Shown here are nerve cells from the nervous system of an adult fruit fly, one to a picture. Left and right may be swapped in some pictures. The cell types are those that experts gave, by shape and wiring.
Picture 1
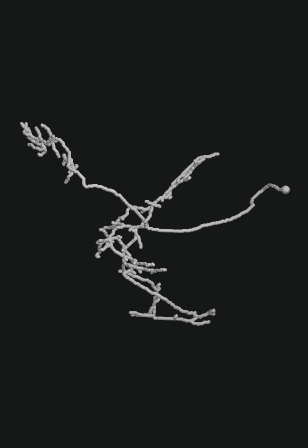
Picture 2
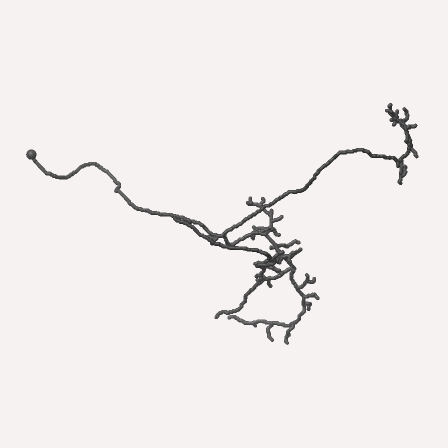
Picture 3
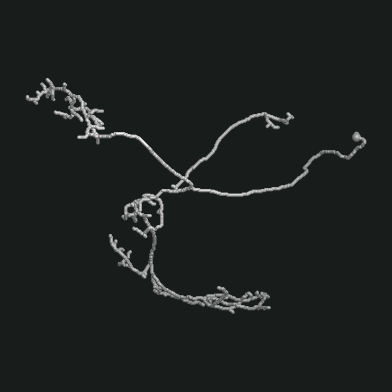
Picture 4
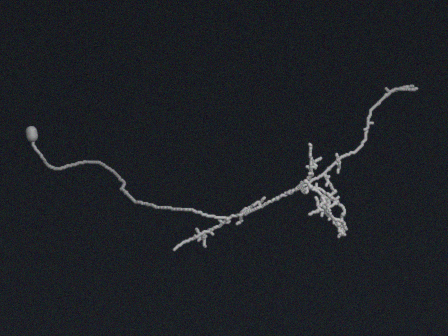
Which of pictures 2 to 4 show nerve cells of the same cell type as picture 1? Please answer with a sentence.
Picture 3 is of the same cell type.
